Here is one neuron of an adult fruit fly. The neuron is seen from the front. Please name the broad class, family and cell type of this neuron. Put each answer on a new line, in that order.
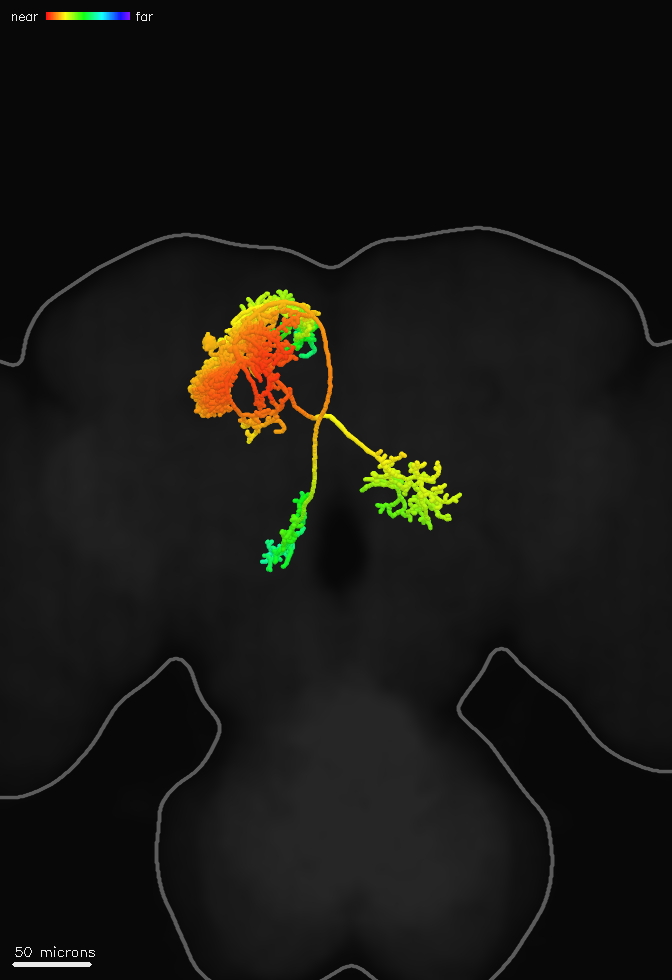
central-brain intrinsic neuron
MBON
MBON32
